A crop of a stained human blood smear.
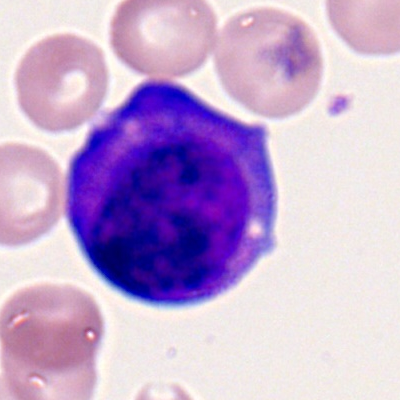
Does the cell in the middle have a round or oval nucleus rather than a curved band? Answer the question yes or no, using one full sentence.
Yes, there is one compact round or oval nucleus in this cell.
